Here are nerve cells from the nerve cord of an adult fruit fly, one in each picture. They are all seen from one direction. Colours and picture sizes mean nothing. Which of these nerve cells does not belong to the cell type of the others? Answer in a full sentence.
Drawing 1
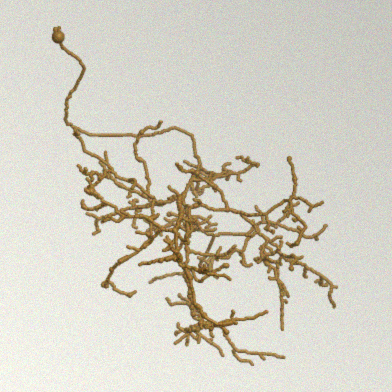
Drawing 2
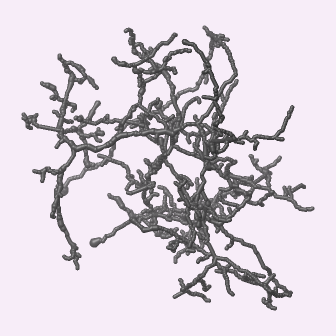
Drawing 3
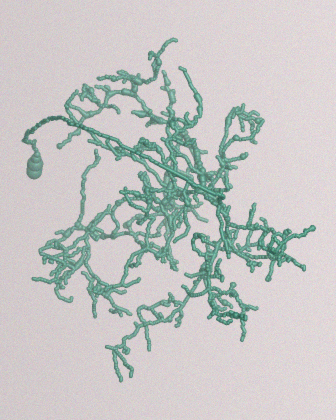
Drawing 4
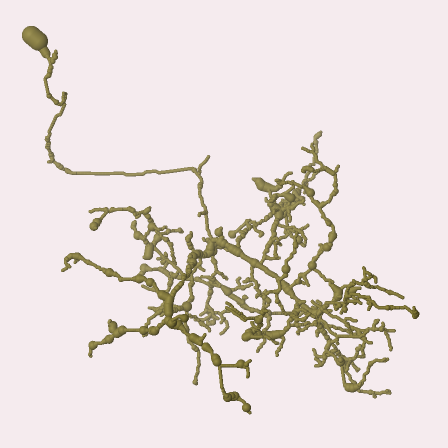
The nerve cell in drawing 4 is of another cell type than the rest.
